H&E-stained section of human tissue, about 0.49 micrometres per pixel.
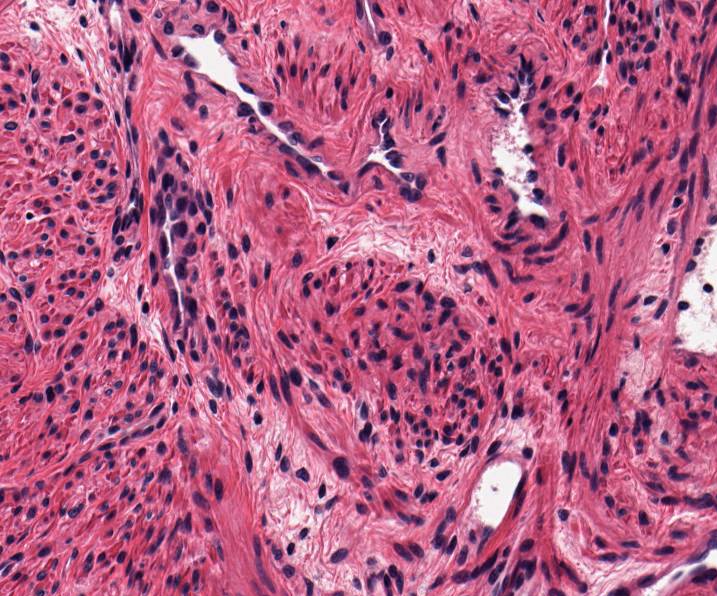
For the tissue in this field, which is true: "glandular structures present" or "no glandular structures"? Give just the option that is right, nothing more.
No glandular structures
